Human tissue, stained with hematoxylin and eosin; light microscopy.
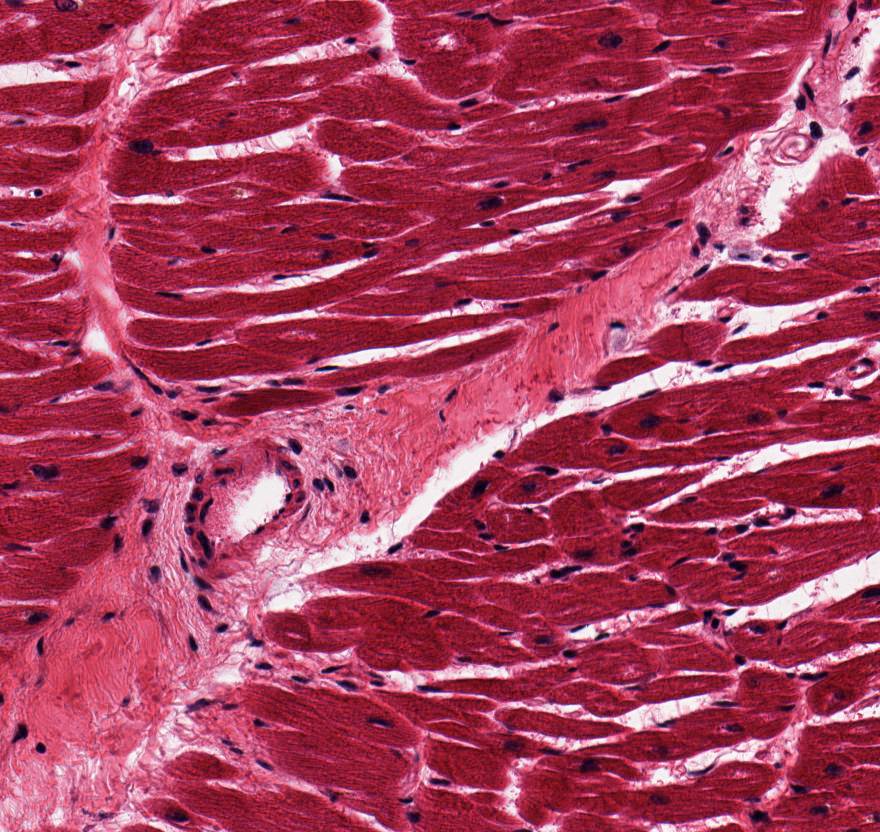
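Left ventricle of the heart. A pale pink band of connective tissue runs diagonally from upper right toward lower left, dividing bundles of muscle fibres. The fibres branch and join their neighbours. Their cytoplasm stains deep red, and their oval nuclei sit centrally.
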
